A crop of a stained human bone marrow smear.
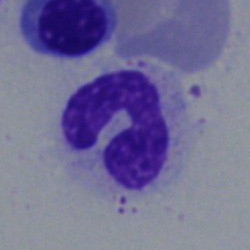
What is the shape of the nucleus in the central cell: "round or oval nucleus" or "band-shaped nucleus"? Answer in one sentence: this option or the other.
Its nucleus is stretched into a curved band instead of a compact mass, without separate lobes.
